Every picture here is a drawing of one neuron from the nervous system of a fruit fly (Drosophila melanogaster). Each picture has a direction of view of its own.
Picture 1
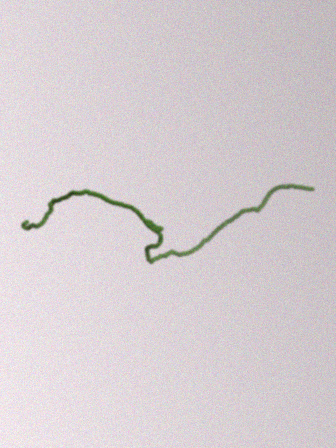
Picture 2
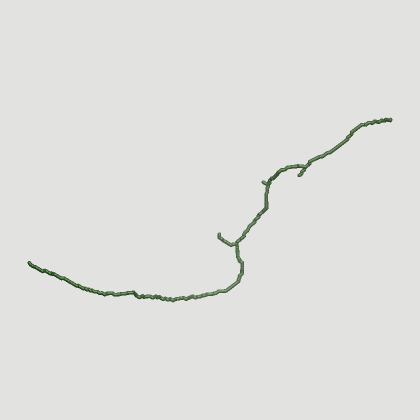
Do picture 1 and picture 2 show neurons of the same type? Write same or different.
different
